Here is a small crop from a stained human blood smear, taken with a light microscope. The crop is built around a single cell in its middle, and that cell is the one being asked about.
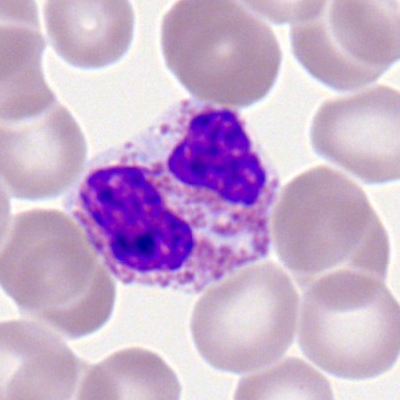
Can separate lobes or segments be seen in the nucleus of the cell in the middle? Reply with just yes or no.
Yes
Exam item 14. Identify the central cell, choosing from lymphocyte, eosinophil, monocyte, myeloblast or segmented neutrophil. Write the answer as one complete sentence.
Centred in the crop is an eosinophil.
